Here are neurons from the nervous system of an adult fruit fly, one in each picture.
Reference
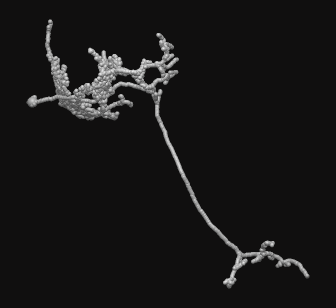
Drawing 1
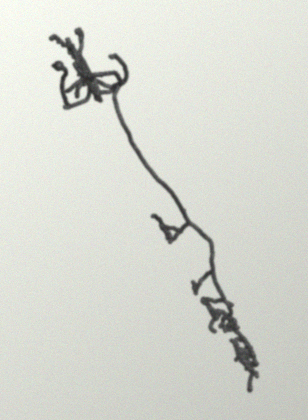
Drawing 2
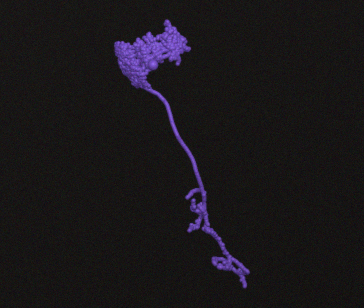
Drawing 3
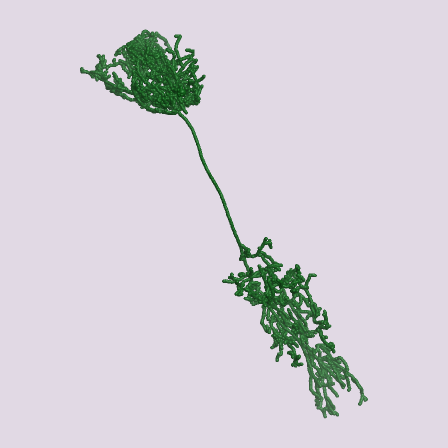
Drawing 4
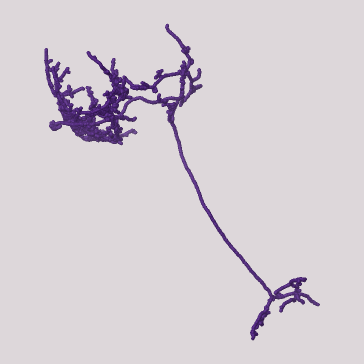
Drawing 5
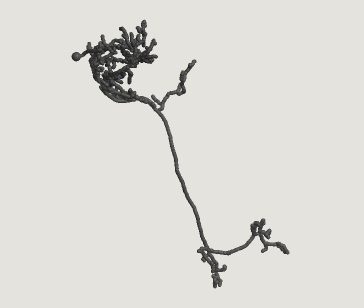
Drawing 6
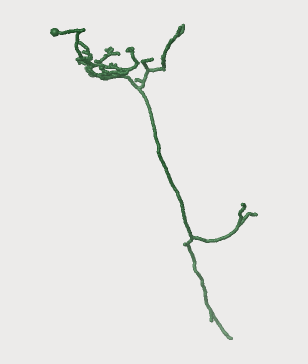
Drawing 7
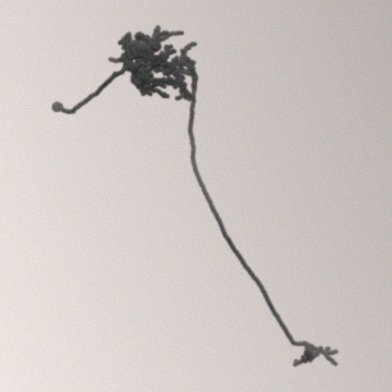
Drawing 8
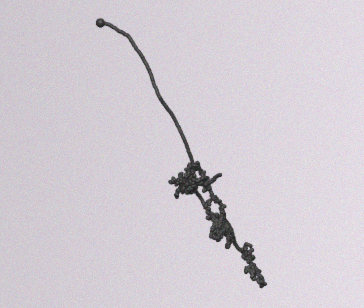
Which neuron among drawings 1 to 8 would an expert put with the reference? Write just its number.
4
